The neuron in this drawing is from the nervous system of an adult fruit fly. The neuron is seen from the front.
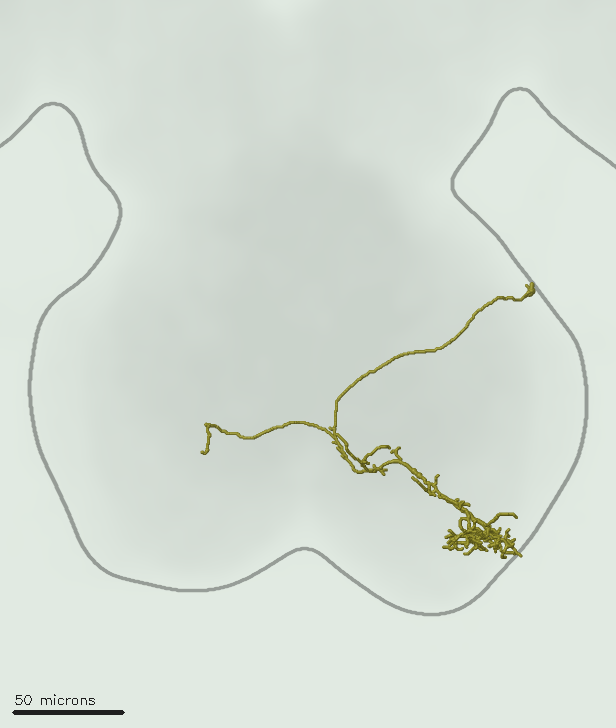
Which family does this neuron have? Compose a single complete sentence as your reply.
For this neuron, the family is hemilineage 23B.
